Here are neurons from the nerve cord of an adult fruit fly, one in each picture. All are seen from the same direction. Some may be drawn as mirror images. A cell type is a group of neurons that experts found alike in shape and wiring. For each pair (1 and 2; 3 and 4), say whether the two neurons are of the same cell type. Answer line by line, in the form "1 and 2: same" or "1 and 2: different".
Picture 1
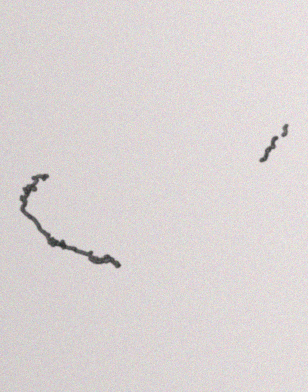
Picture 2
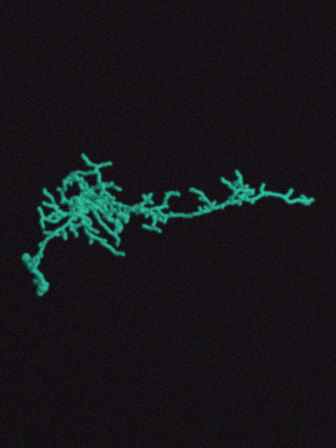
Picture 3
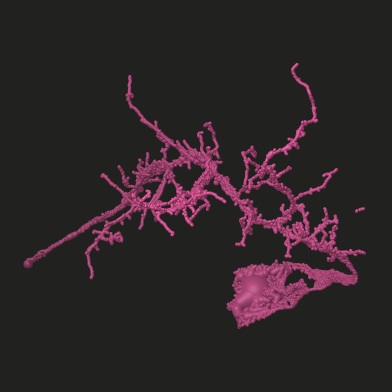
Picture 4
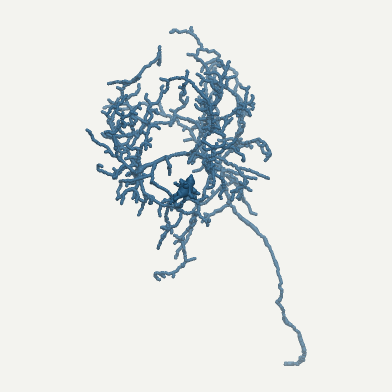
1 and 2: same
3 and 4: different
